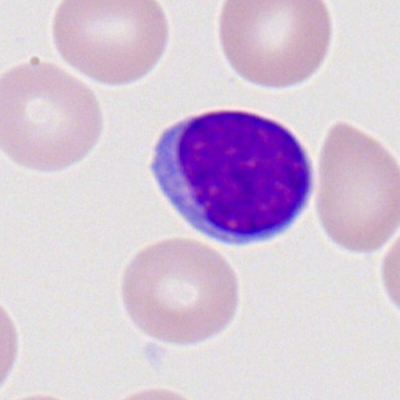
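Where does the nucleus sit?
It fills most of the cell and lies toward the right.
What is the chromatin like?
Dark purple and densely clumped.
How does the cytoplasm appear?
As a narrow, pale blue crescent, mainly on the left side.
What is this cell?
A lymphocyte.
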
